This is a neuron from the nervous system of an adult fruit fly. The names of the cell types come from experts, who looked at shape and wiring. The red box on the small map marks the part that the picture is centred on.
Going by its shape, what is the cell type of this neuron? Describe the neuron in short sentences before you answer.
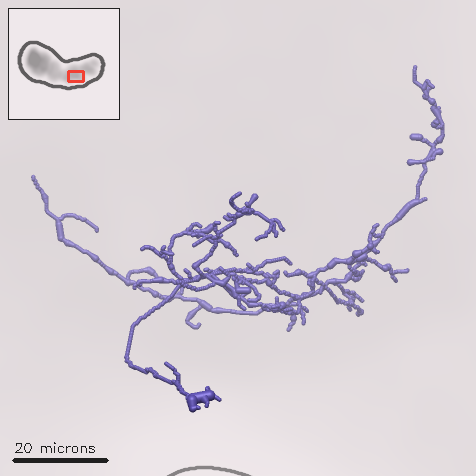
The cell body is at the bottom of the picture. By the scale bar it is about 90 microns wide in this view. The picture shows dozens of branch ends. This is a nerve-cord intrinsic neuron. The cell type is IN14A038.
